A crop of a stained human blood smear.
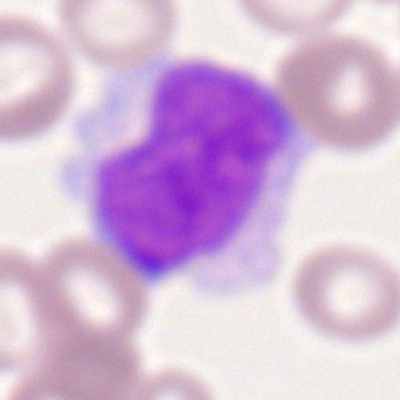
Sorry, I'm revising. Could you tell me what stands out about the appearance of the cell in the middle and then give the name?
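First, the nucleus: it fills most of the cell. Second, the chromatin: deep purple and mottled, with paler patches among darker areas. Third, the cytoplasm: no distinct granules can be seen. Fourth, the outer edge: irregular and ragged, most of all on the left side. The cell is a monocyte.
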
